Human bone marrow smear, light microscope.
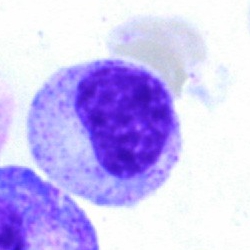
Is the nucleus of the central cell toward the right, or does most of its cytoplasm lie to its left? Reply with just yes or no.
Yes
